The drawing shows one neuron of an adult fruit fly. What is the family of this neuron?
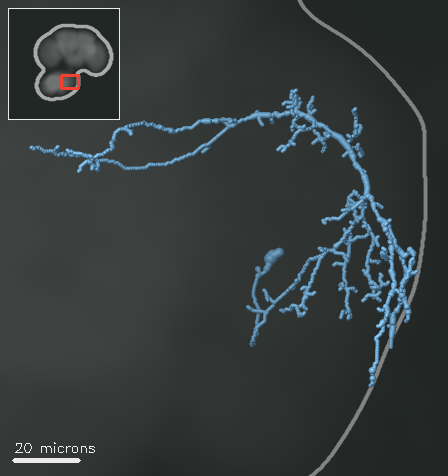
hemilineage 13A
